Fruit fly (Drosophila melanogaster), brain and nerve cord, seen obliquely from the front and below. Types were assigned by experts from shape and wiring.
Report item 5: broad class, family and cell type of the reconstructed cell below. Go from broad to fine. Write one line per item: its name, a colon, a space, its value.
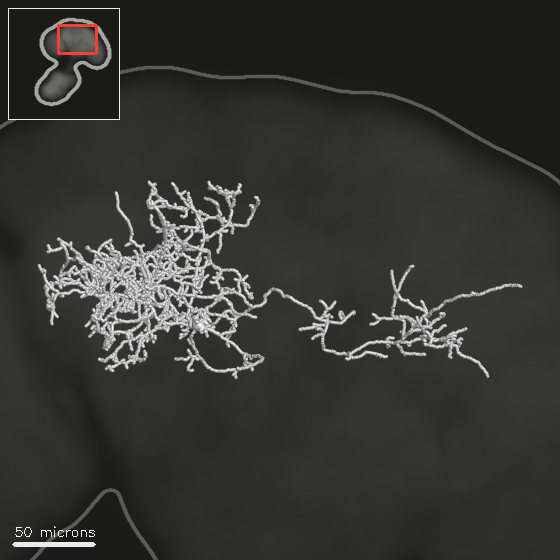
broad class: central-brain intrinsic neuron
family: hemilineage VESa2
cell type: PLP074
